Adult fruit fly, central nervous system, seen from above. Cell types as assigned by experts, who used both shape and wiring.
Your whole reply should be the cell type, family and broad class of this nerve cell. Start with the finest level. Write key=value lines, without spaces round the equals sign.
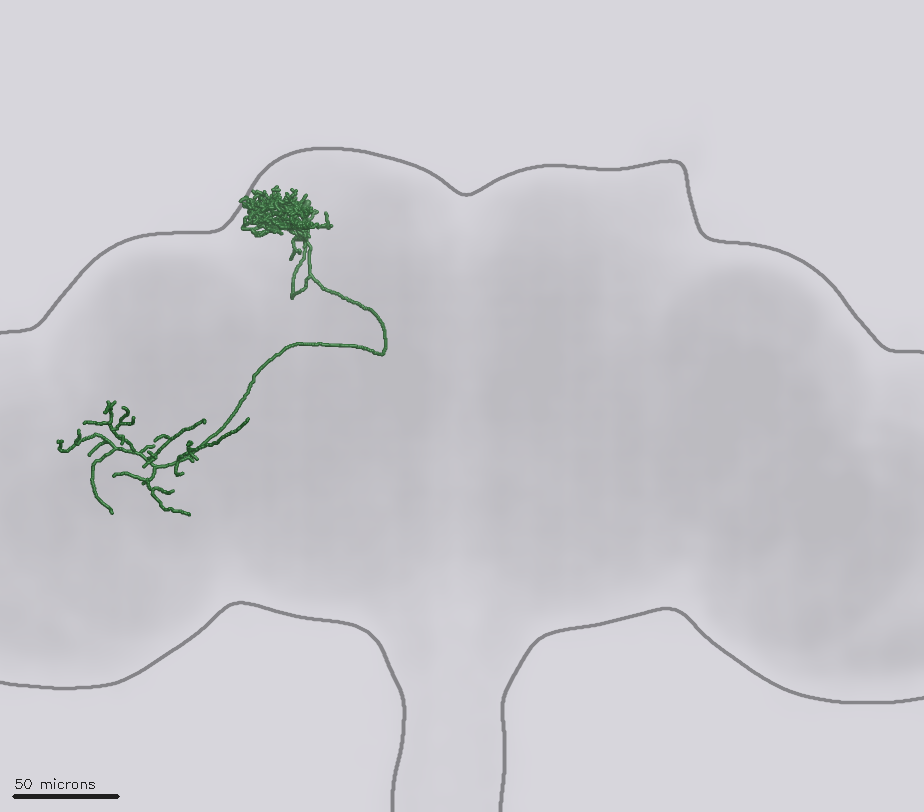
cell_type=M_vPNml55
family=hemilineage ALv1
broad_class=central-brain intrinsic neuron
